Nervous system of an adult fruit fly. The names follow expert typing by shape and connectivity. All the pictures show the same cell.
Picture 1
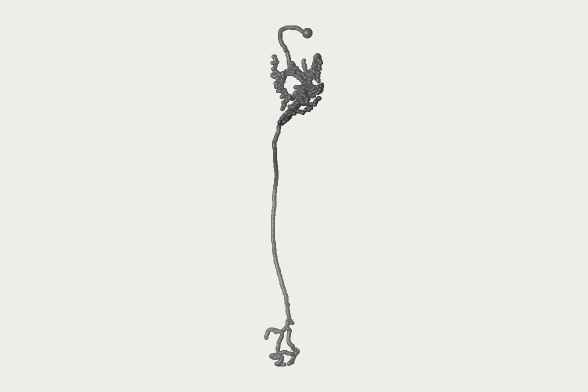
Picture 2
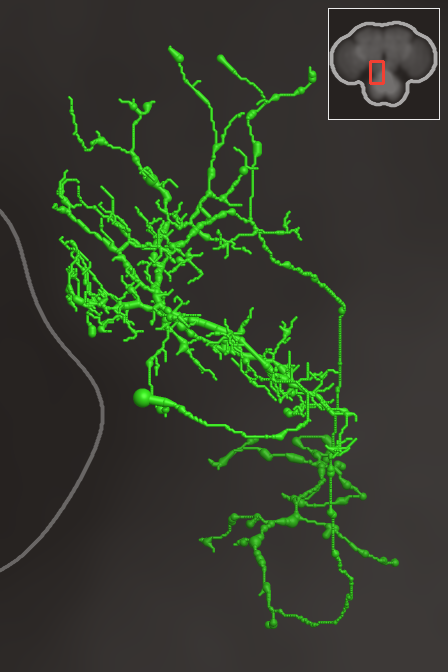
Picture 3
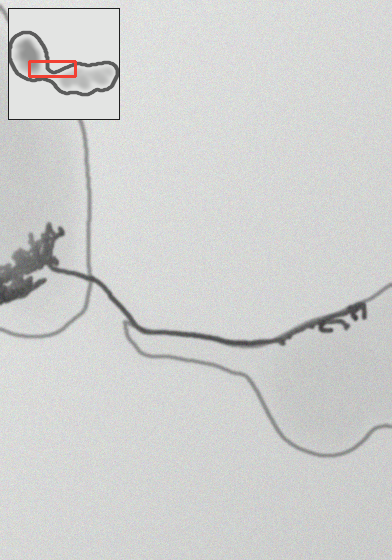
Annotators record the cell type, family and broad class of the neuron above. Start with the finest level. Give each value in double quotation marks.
"DNg12_h", "hemilineage MX12", "descending neuron"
